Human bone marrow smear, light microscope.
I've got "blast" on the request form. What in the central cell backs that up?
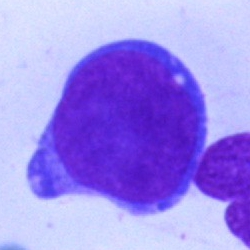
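The cell is a blast with a rounded outline and a blunt cytoplasmic bulge at its lower left. Apart from the bulge, the cytoplasm forms only a thin rim around the nucleus.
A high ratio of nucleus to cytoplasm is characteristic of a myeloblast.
The thin rim fits such a ratio.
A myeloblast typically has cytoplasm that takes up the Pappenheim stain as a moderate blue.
Here, by contrast, the cytoplasm is deep blue. A small clear spot sits at the upper right edge of the nucleus.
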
